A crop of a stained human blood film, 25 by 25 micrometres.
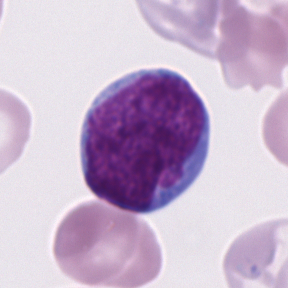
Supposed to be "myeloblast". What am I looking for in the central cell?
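Looking at the central cell, what strikes me first is how much of it the nucleus takes up: about 80% of the cell's area.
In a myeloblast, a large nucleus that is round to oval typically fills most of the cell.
Here the nucleus is oval, about 12 by 9 micrometres, inside a cell of about 13 by 11 micrometres, so that goes with a myeloblast.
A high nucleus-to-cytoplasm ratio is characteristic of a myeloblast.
That matches the cytoplasm I can see, which is only a thin blue rim, widest toward the lower right. Beyond that, the outline of the cell is smooth and rounded, and I find no vacuoles in the cytoplasm.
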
